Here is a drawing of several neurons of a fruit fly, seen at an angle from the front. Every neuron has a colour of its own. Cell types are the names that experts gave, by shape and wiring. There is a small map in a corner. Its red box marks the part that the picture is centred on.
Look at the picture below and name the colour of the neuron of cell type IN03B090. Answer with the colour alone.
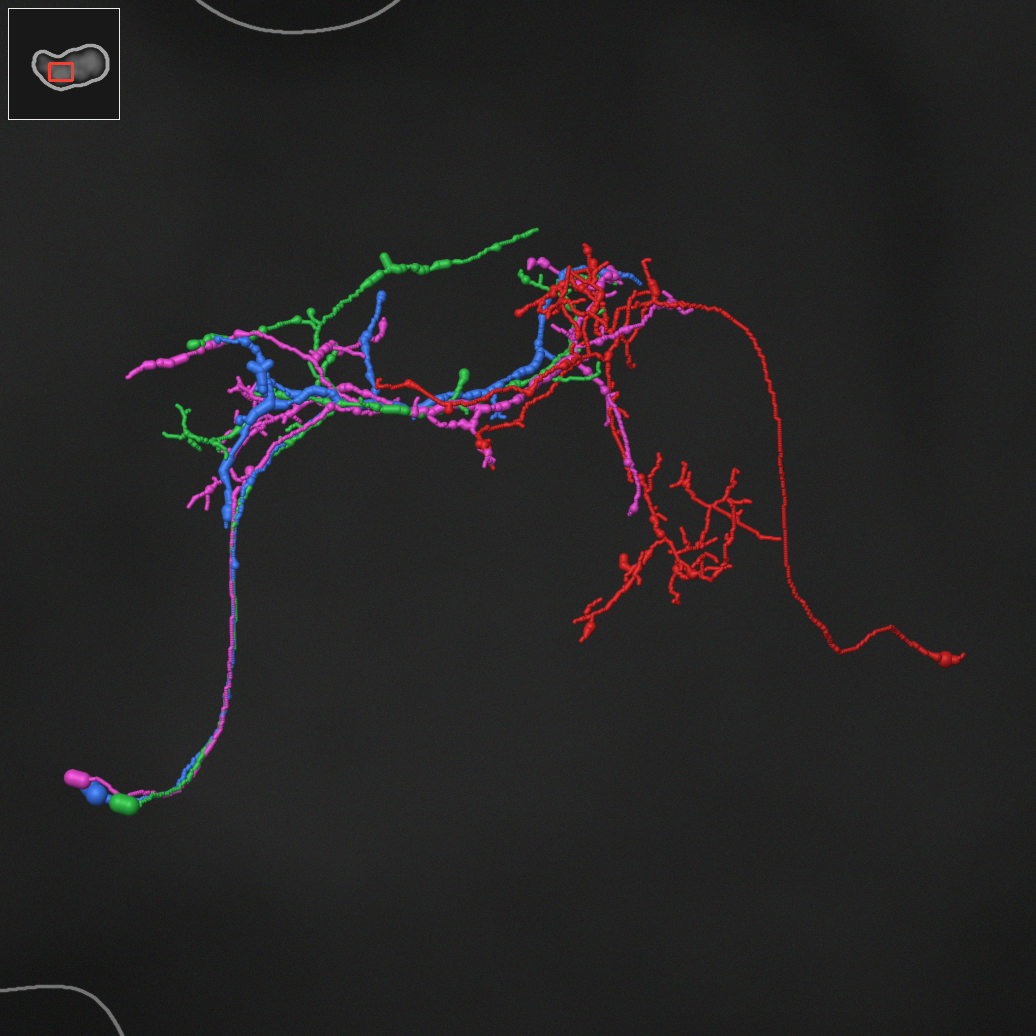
red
